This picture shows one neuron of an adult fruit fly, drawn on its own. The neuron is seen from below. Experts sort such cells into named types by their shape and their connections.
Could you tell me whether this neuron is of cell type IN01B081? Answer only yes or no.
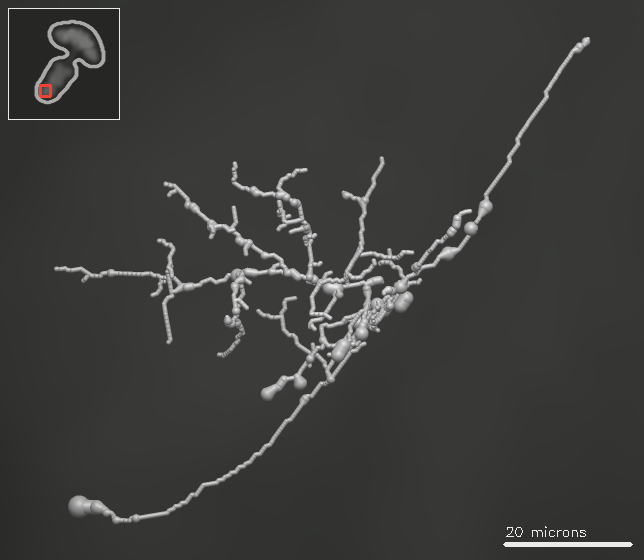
yes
